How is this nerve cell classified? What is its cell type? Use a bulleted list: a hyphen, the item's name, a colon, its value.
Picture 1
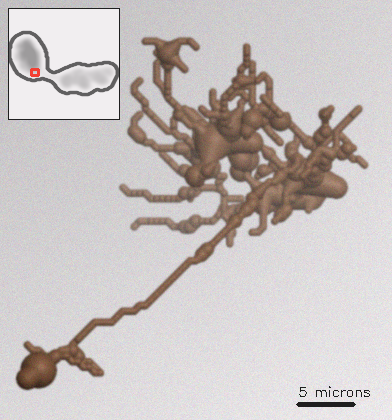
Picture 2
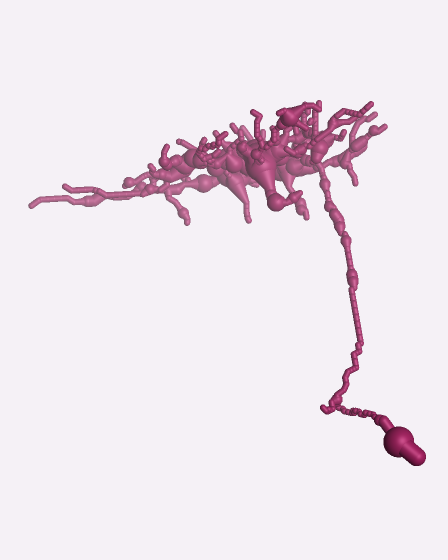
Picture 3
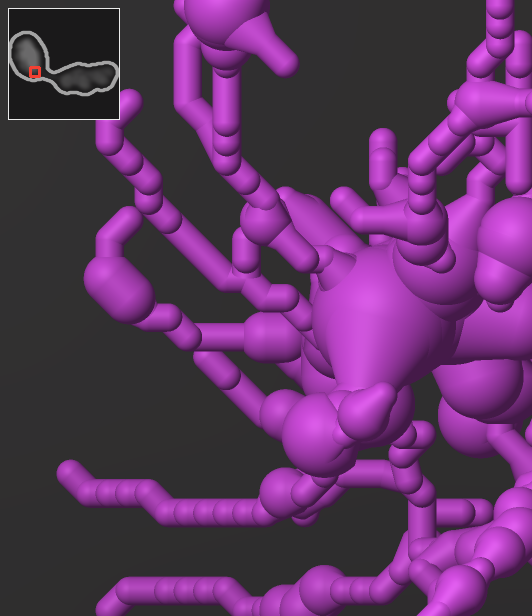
- cell type: Dm8b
